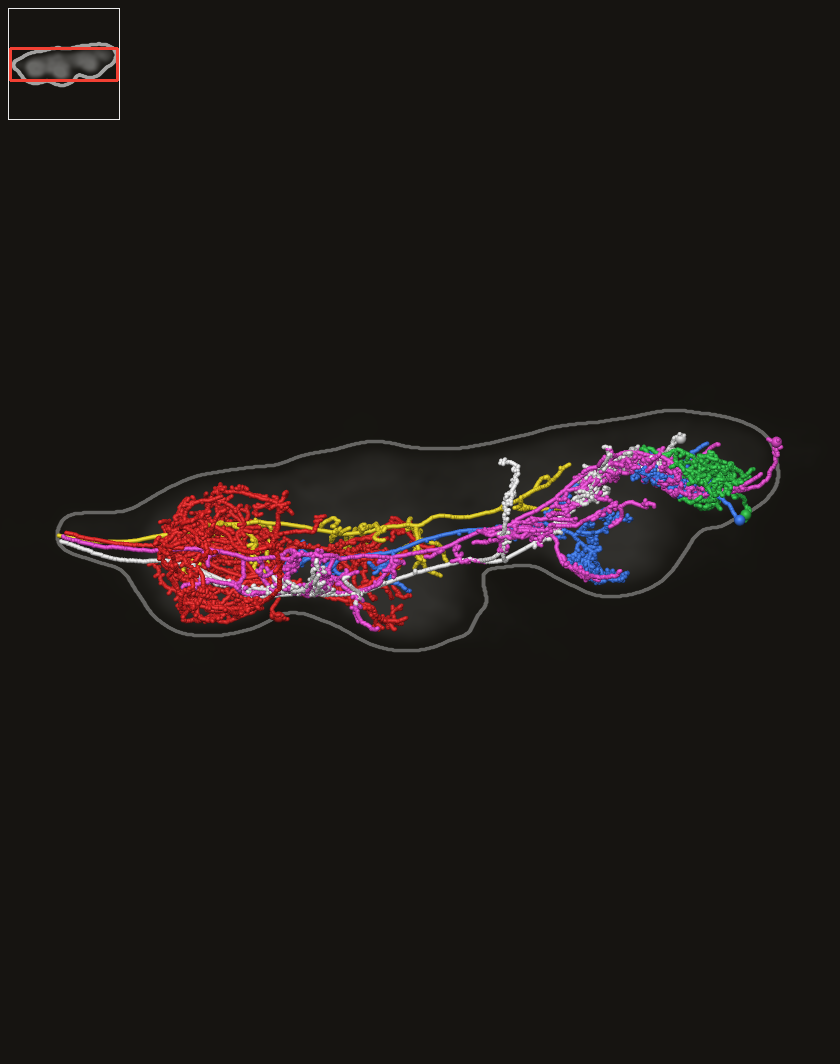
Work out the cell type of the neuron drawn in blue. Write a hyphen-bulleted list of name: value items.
- cell type: INXXX027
